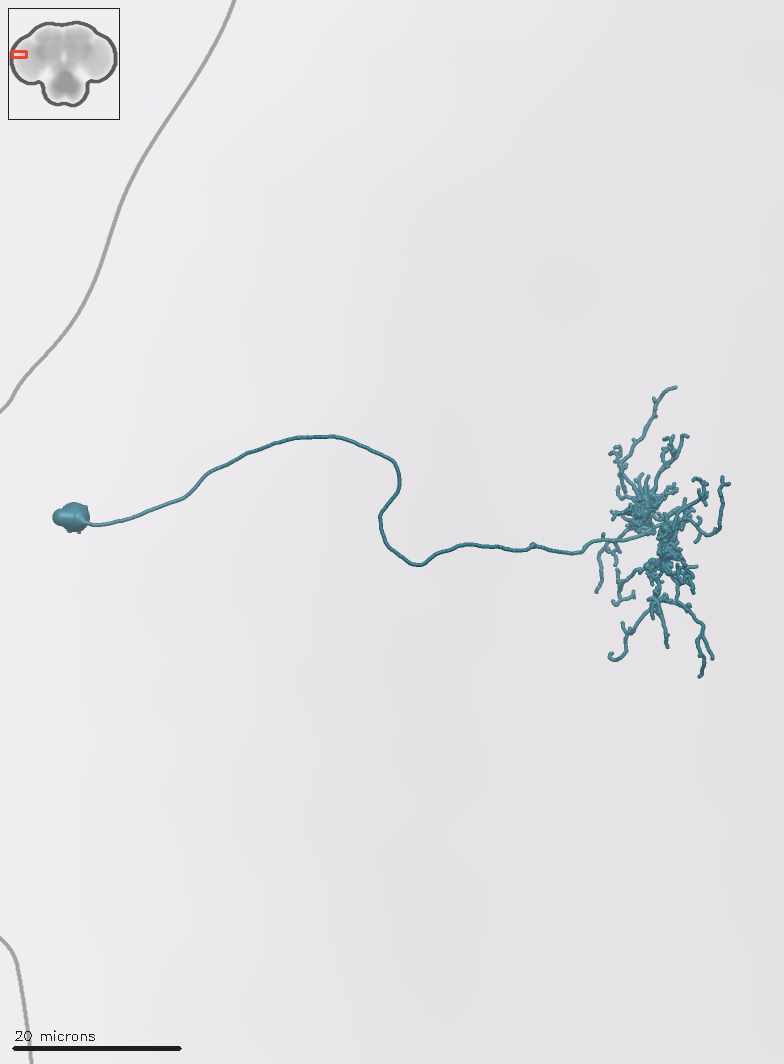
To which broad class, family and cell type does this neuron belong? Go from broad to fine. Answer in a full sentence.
An optic-lobe intrinsic neuron of the Dm family, type Dm8b.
